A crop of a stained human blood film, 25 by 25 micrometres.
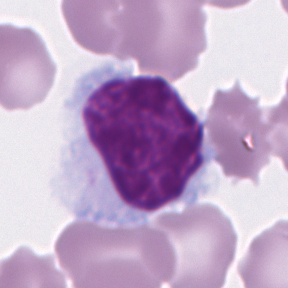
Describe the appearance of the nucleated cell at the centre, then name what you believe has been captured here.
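The nucleus here is a single rounded mass, slightly angular at the edge, no lobes, about 12 by 10 micrometres. It's pushed off-centre toward the upper right. The cytoplasm is pale blue, a wide rim on the left and lower side but very thin on the right. This is a hairy cell.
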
